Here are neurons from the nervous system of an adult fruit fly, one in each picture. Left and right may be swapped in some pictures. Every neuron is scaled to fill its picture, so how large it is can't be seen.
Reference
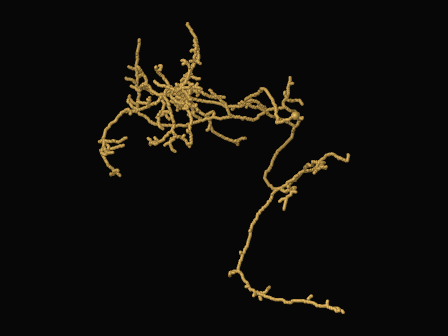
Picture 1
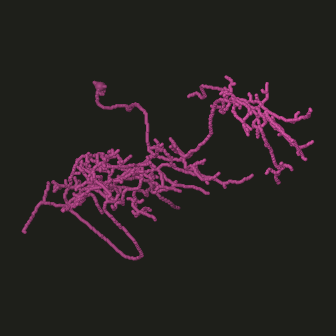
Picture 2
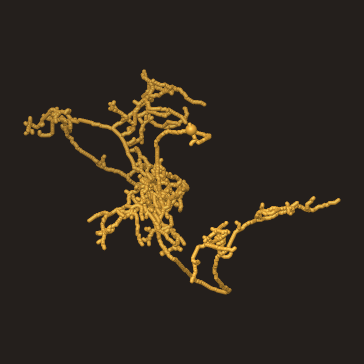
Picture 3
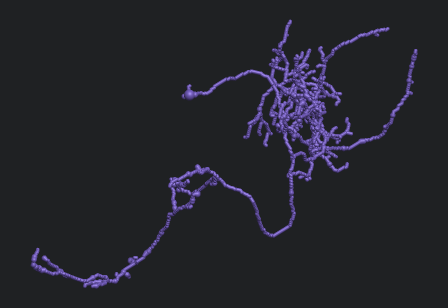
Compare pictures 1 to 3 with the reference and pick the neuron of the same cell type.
Picture 3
